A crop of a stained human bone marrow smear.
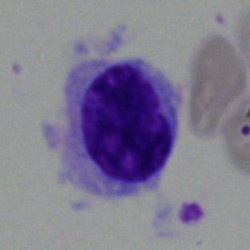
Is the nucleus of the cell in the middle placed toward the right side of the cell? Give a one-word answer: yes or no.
Yes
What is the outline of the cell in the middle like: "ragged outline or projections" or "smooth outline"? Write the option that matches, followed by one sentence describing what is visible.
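Ragged outline or projections. The outline of the cell is irregular and ragged.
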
